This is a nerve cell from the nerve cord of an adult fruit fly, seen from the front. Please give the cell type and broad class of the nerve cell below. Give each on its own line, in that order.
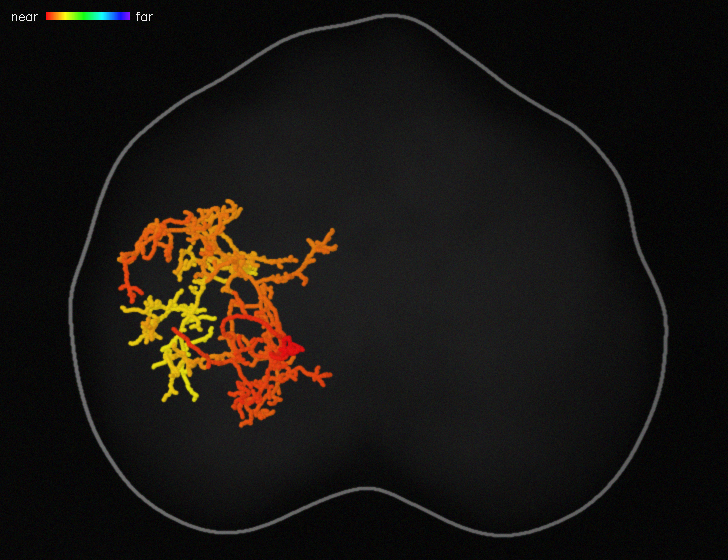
INXXX468
nerve-cord intrinsic neuron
